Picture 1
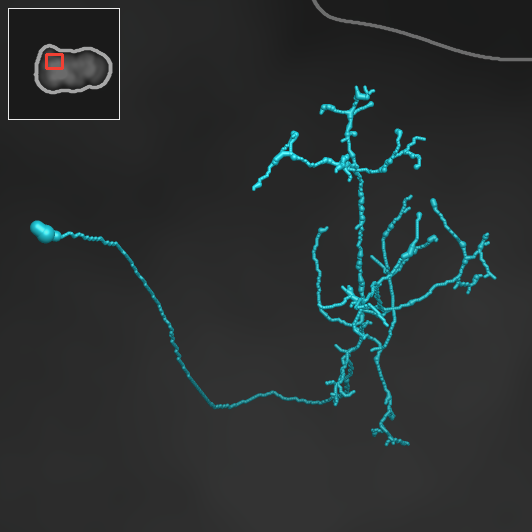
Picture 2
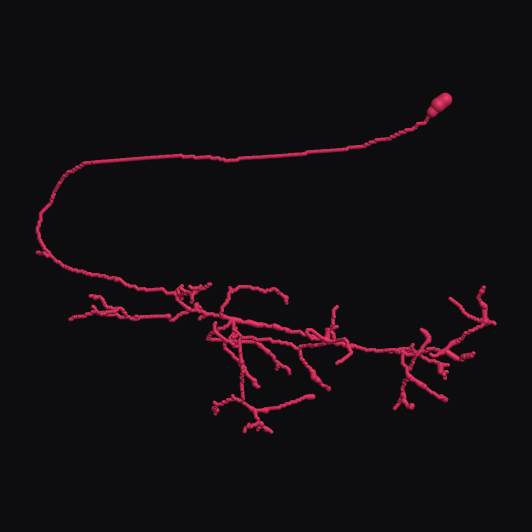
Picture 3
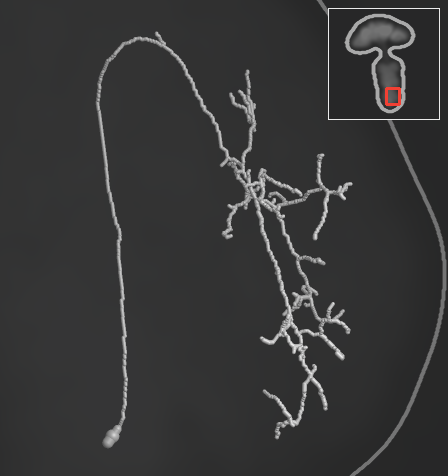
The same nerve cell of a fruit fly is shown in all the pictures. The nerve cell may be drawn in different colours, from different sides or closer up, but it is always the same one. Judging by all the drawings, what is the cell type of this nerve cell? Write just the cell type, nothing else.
IN12B023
